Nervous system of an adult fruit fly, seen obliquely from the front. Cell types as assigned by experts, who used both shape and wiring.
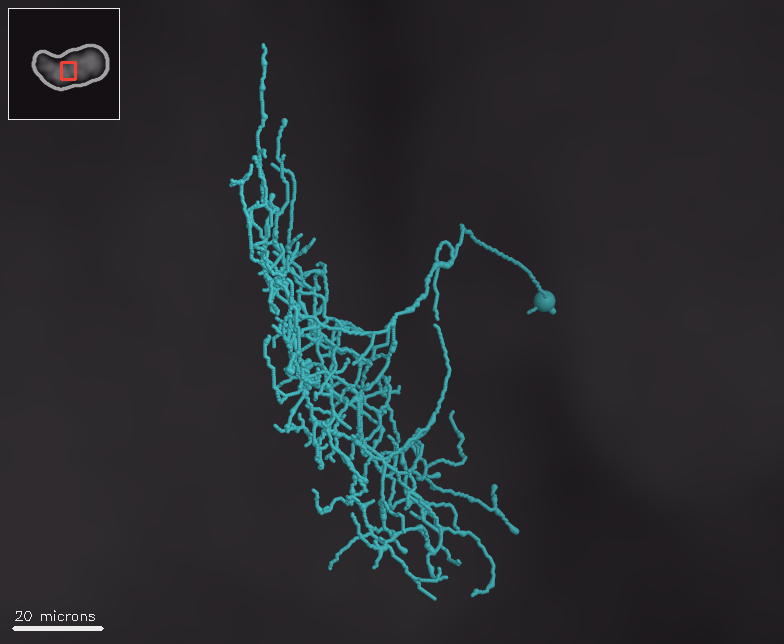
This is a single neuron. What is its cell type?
Li19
